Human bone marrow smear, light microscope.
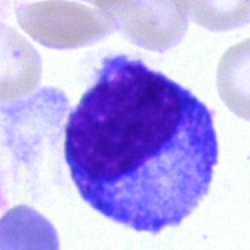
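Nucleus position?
Off-centre, toward upper left; single unlobed mass.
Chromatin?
Dark purple, dense-looking.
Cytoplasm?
Pale lilac-blue, much lighter than nucleus.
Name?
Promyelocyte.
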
